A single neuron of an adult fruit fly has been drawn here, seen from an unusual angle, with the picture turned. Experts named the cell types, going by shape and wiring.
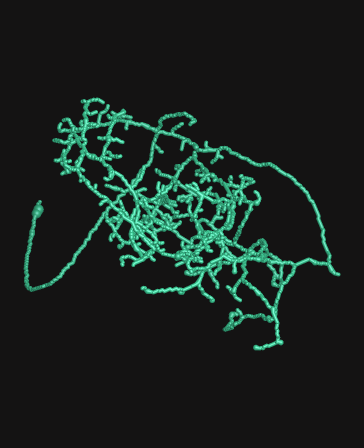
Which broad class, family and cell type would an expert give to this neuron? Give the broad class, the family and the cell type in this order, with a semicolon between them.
central-brain intrinsic neuron; hemilineage VPNl&d1_dorsal; LHAV5a8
